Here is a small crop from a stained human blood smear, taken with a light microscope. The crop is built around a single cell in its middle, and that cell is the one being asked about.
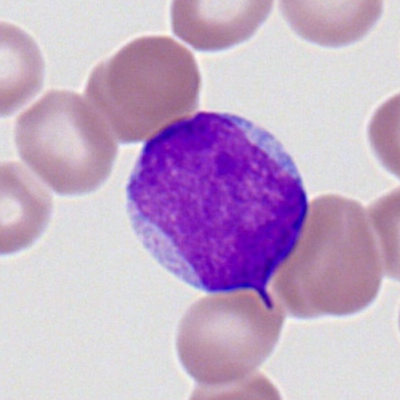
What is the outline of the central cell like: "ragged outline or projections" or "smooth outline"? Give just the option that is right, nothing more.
Ragged outline or projections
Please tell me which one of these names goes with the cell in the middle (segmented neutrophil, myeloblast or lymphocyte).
myeloblast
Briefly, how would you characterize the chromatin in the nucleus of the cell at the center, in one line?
The chromatin is fine, with no coarse clumping anywhere.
